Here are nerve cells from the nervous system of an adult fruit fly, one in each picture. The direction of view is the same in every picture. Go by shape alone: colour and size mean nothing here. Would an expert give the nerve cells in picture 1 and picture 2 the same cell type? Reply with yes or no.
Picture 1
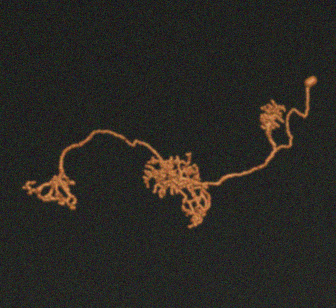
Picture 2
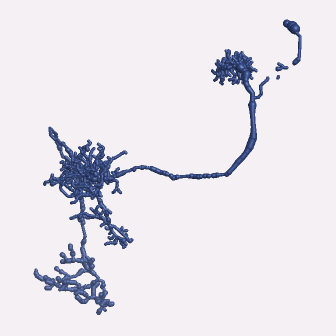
yes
